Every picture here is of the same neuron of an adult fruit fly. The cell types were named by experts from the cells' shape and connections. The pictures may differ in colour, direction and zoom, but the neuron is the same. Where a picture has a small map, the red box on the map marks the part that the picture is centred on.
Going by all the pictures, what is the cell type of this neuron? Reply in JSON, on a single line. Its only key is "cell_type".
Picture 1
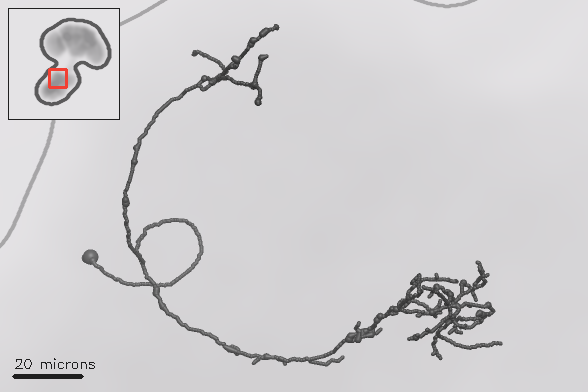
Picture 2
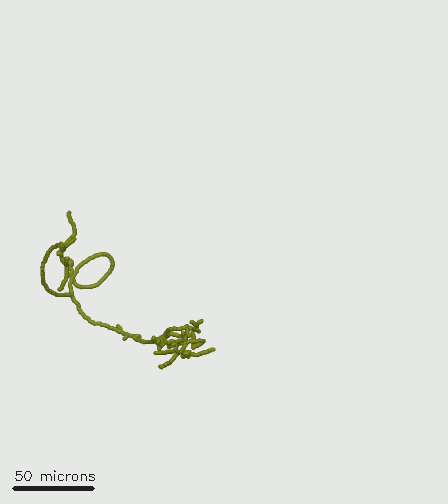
{"cell_type": "IN03A094"}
